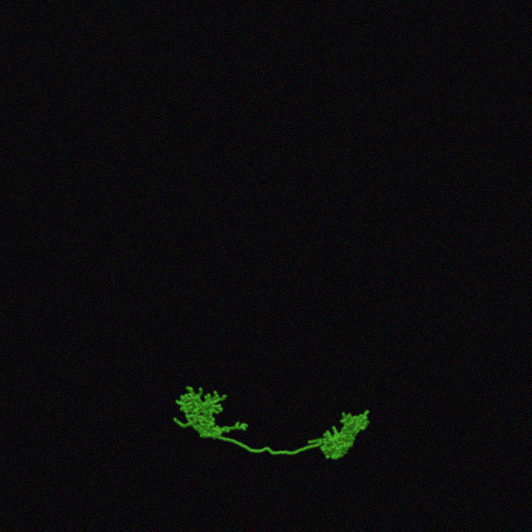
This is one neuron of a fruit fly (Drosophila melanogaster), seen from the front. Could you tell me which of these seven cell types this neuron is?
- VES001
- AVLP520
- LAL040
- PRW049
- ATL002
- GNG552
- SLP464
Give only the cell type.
GNG552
